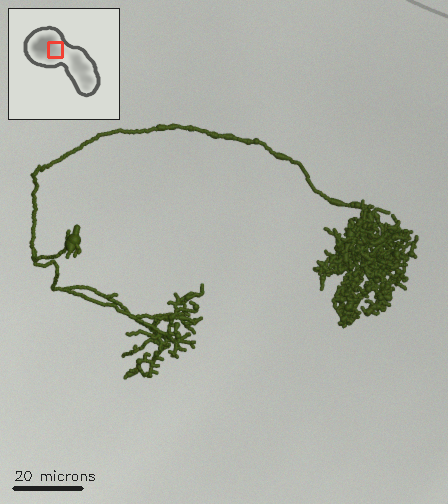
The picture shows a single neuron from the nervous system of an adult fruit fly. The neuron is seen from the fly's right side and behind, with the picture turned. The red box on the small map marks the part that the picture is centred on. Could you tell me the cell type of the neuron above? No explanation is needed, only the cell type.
MeLo9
